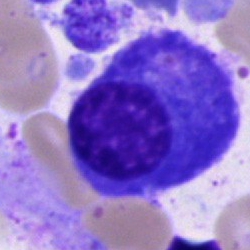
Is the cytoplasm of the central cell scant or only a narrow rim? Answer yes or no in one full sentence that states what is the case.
No, around the nucleus lies a wide area of cytoplasm.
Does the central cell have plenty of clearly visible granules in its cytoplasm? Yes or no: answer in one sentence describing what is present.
No, the cytoplasm of this cell holds no visible granules.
